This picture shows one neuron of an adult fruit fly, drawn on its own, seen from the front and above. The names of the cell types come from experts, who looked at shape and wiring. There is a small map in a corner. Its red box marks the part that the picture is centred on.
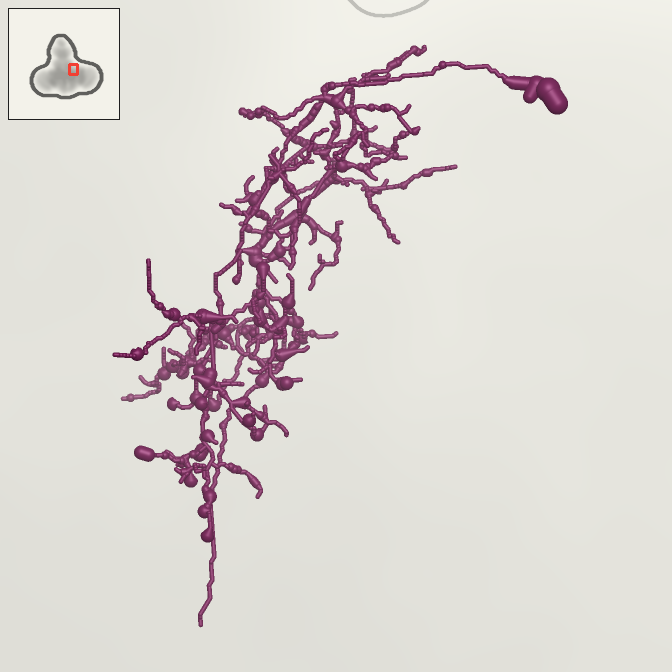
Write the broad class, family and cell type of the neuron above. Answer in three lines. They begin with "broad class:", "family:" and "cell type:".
broad class: central-brain intrinsic neuron
family: hemilineage SLPpm2
cell type: CB2814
